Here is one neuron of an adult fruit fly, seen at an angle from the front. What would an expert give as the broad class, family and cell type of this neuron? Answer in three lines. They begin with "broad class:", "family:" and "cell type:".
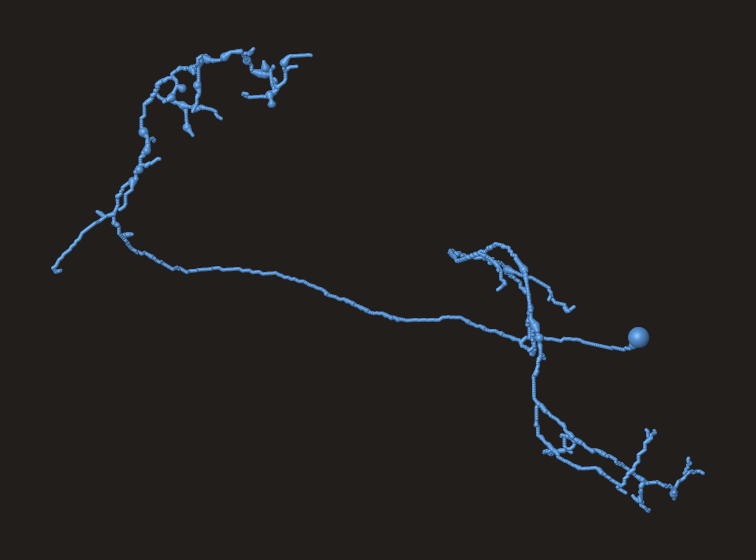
broad class: central-brain intrinsic neuron
family: hemilineage DL2_dorsal
cell type: LHPV5a3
